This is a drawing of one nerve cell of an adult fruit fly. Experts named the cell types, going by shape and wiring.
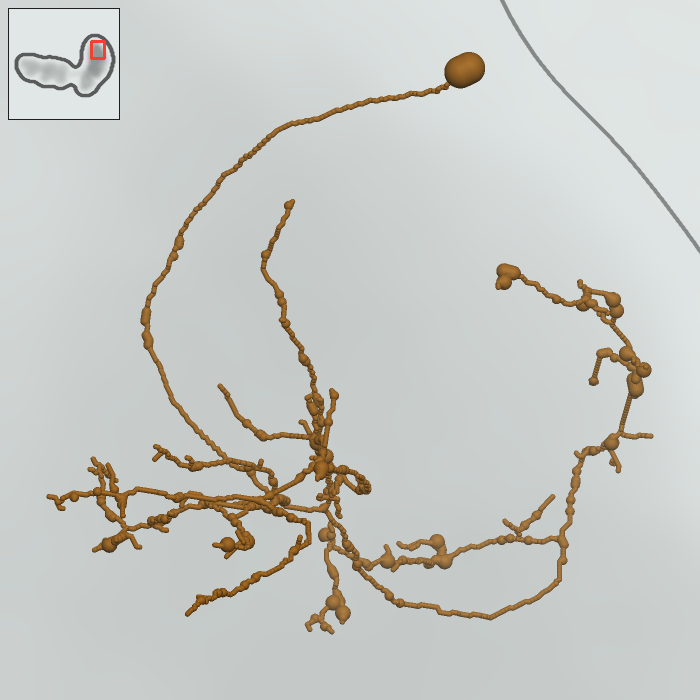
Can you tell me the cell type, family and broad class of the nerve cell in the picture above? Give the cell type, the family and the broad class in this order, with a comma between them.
CB1457, hemilineage SLPad1_posterior, central-brain intrinsic neuron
